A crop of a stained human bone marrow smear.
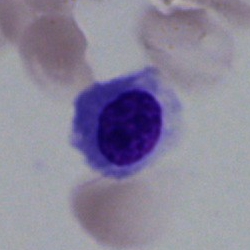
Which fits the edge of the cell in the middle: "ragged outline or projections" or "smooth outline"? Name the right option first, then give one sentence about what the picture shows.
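Ragged outline or projections. The cell has an irregular, somewhat angular outline rather than a smooth round one.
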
